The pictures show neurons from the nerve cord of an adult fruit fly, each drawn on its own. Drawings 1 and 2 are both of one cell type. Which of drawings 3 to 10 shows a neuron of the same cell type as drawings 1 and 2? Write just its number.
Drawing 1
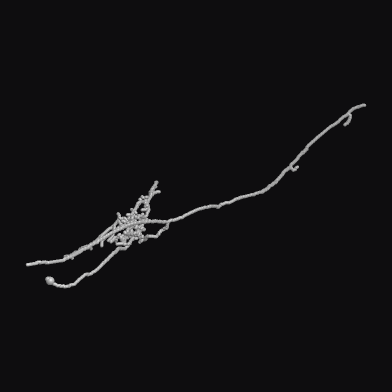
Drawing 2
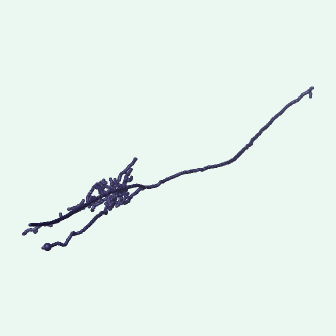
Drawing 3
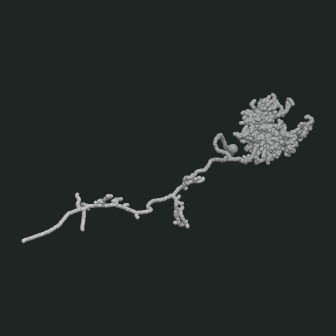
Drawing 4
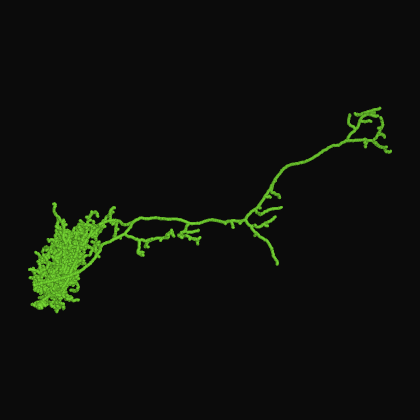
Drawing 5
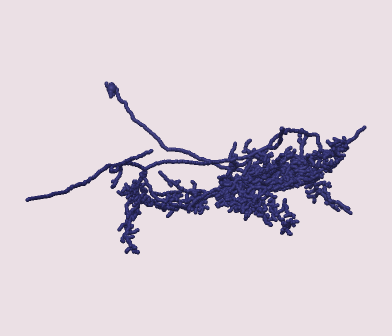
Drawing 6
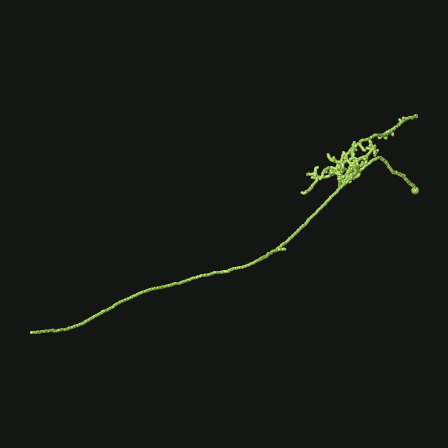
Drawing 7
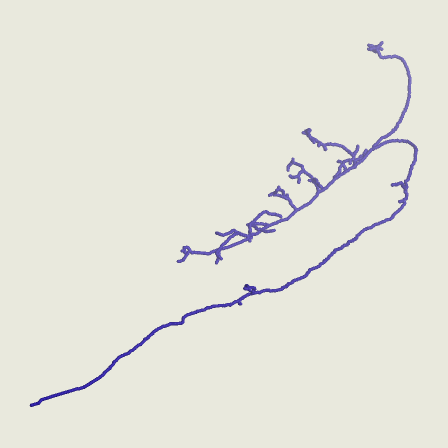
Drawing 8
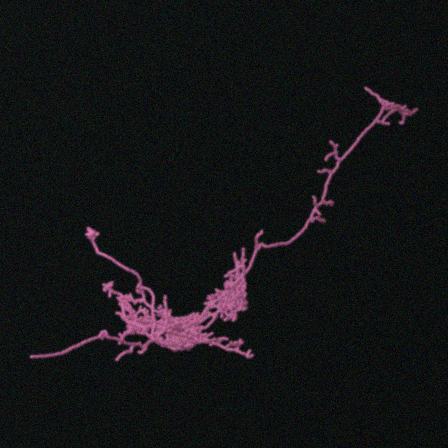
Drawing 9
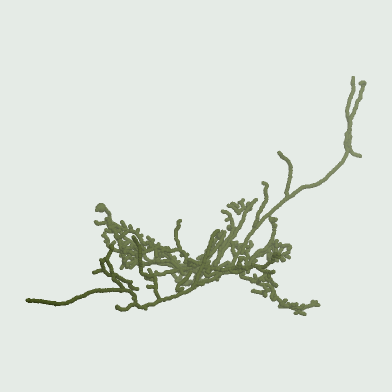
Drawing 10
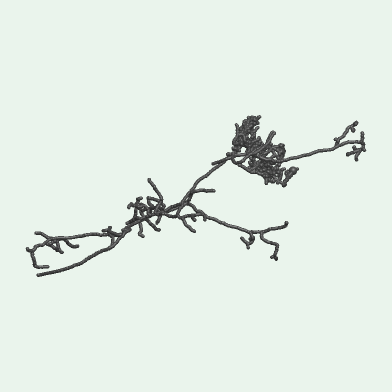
6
